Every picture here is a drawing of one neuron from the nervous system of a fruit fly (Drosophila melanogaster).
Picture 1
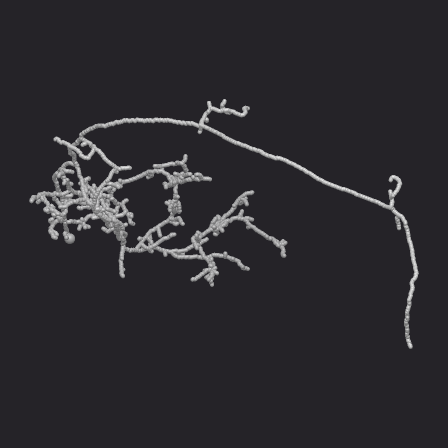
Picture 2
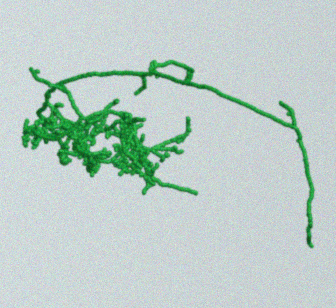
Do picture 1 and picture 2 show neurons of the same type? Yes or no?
yes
